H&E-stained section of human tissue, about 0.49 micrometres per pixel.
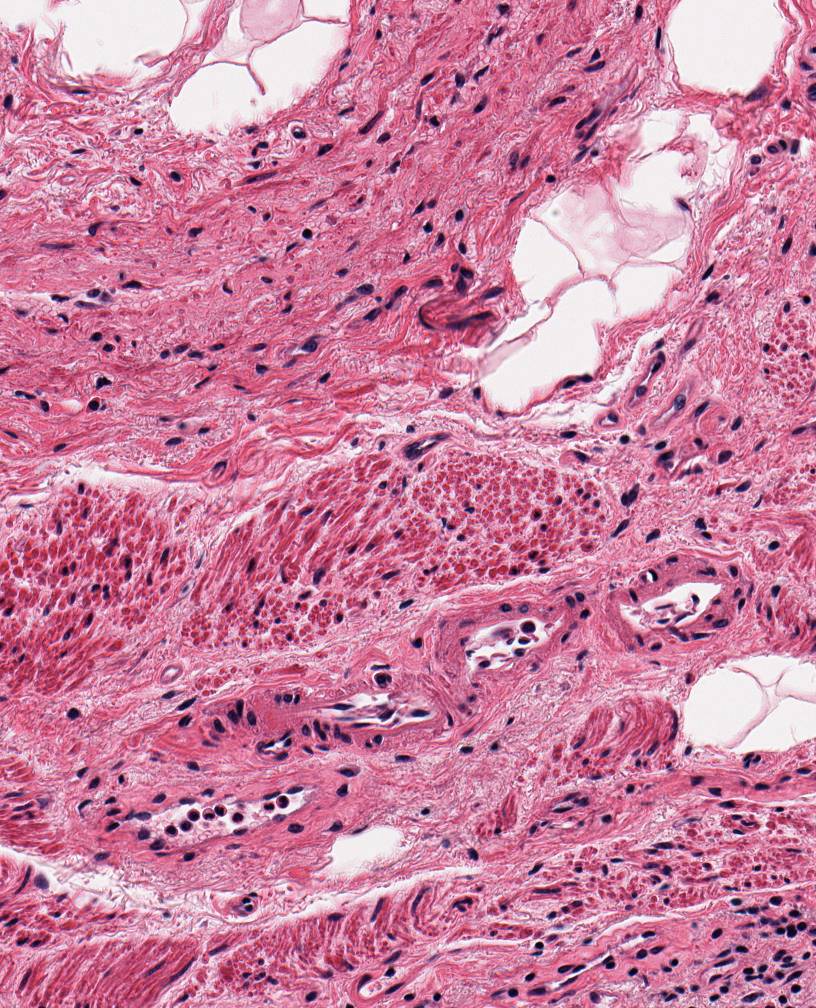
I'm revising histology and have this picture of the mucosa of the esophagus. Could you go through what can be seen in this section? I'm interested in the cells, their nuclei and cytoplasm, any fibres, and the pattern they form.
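Broad band of smooth muscle crossing mid-field horizontally; many fibres cut in cross section. Clear, empty adipocytes along top and right side. Several small vessels with narrow, slit-like lumens in lower half. Upper stroma: pink collagen with scattered elongated dark nuclei.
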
